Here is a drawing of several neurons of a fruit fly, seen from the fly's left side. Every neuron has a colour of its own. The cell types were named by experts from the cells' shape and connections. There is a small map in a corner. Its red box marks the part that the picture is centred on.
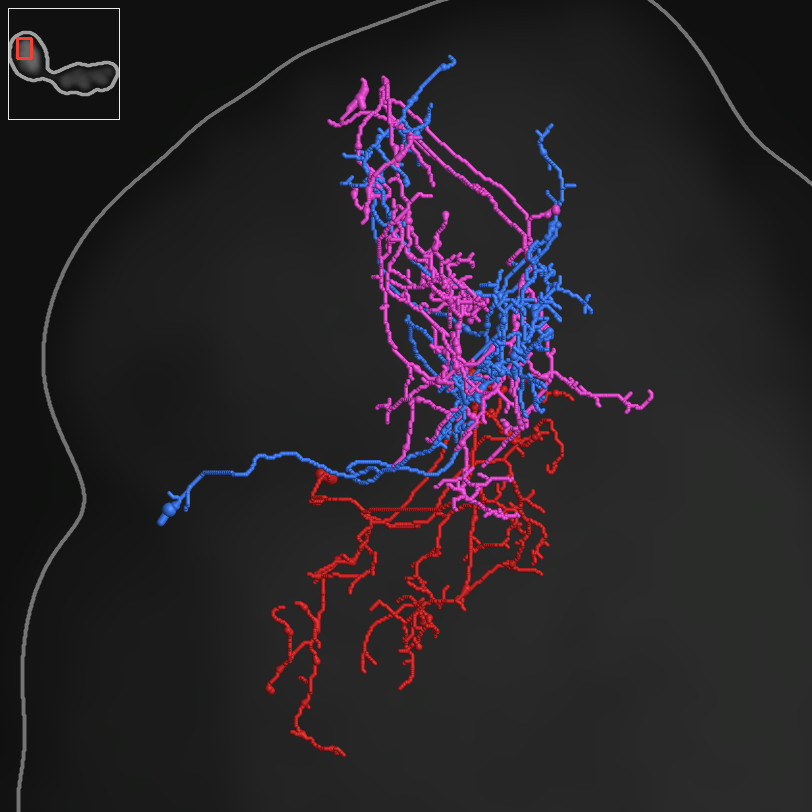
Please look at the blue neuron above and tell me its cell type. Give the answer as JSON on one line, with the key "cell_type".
{"cell_type": "LHAV7b1"}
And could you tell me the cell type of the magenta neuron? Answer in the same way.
{"cell_type": "SLP152"}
